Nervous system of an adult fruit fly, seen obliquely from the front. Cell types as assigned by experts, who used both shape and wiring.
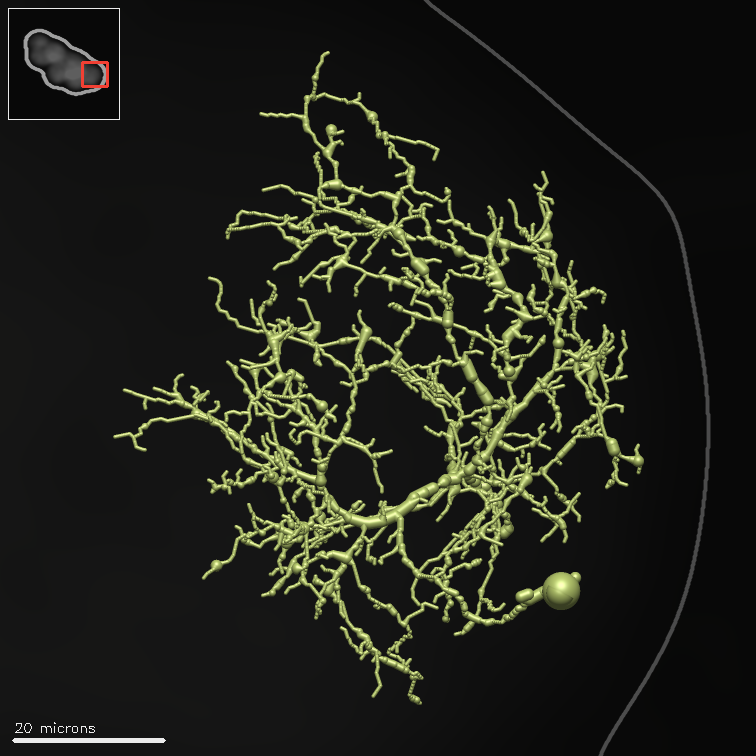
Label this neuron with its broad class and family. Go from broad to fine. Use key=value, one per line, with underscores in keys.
broad_class=motor neuron of the nerve cord
family=hemilineage 15B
